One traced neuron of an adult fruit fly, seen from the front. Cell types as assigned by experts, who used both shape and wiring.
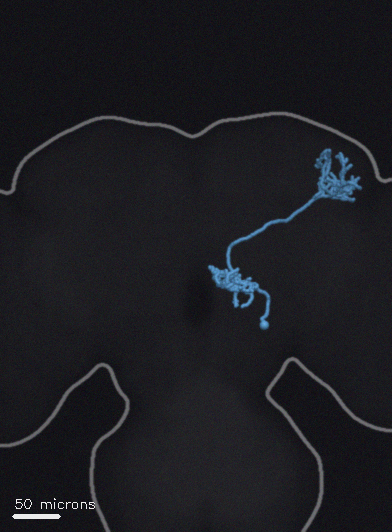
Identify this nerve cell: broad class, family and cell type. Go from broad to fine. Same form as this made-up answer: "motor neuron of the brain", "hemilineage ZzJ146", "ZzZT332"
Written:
"central-brain intrinsic neuron", "hemilineage ALv1", "M_vPNml79"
